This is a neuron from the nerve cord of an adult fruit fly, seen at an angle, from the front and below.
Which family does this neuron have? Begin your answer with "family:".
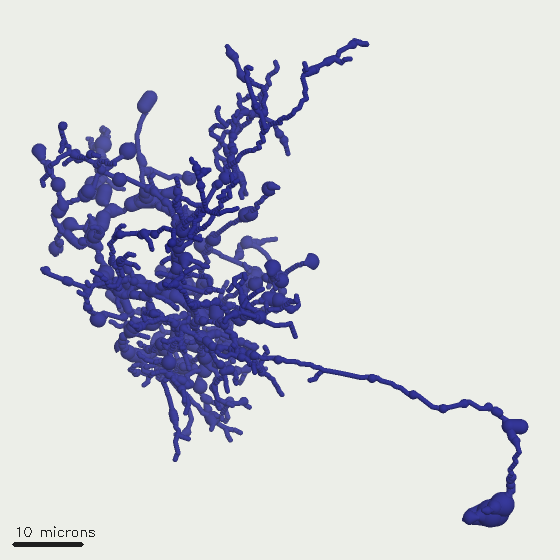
family: hemilineage 13B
